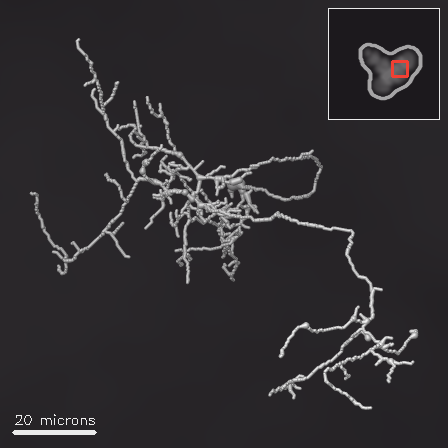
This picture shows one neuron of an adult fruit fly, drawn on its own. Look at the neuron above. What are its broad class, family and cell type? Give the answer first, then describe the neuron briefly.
This is a central-brain intrinsic neuron. The family is hemilineage CREa2_ventral. Its cell type is LAL030_b. From left to right in the picture it spans about 95 microns. The picture shows dozens of branch ends.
